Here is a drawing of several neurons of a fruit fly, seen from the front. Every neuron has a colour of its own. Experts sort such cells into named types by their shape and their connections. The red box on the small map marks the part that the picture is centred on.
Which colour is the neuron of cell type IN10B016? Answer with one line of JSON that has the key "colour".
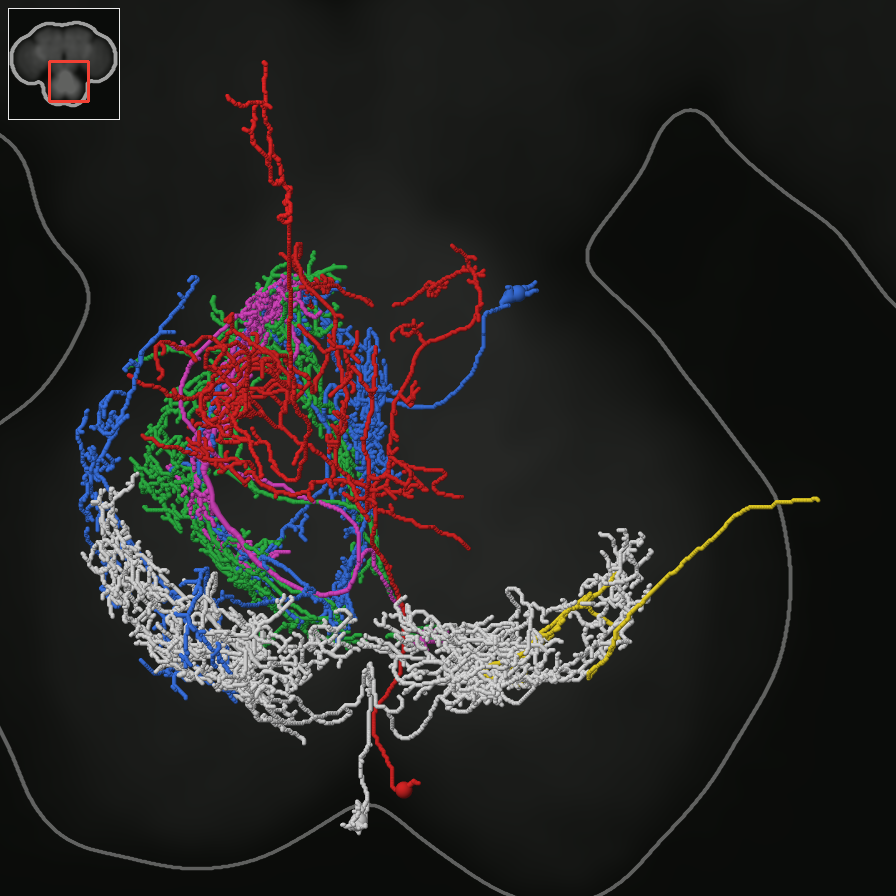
{"colour": "green"}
